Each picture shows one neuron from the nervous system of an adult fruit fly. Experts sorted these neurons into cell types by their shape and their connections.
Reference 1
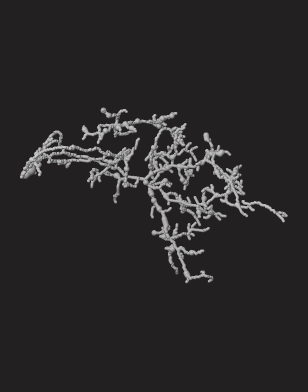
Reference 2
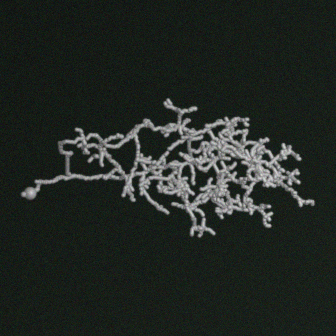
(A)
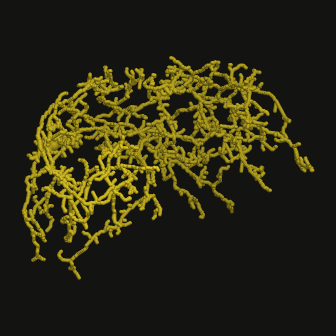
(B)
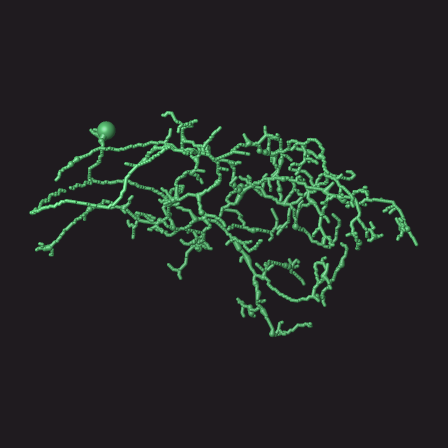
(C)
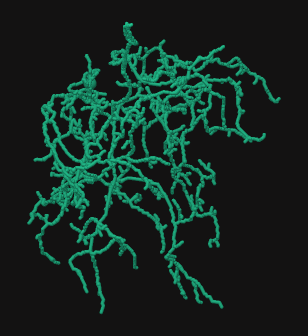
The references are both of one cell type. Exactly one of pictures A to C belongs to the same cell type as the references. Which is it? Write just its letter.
B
